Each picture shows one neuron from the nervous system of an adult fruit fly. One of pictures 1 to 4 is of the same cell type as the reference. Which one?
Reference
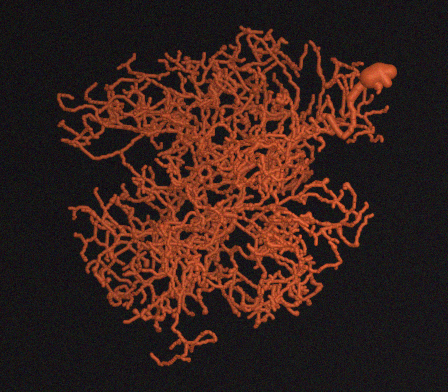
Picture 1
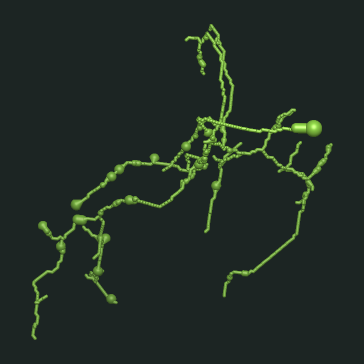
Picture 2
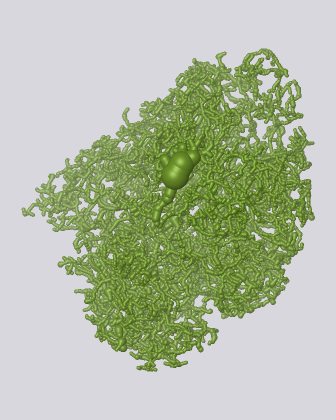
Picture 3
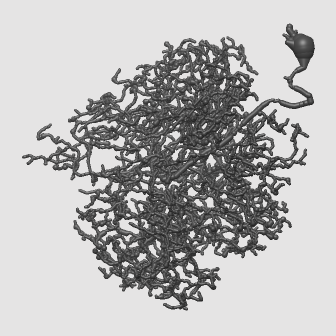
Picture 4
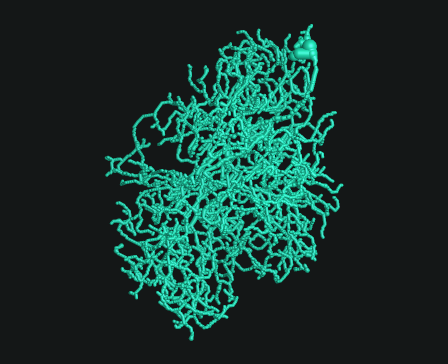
4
